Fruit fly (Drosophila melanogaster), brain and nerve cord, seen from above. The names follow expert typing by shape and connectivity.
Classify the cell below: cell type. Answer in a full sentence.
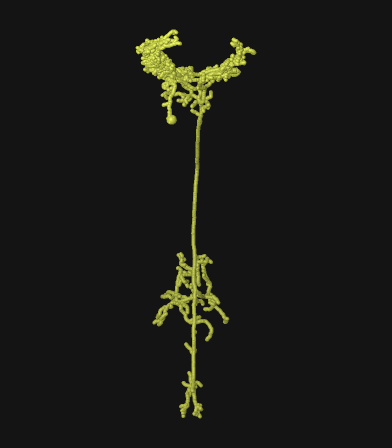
The cell type is DNp36.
